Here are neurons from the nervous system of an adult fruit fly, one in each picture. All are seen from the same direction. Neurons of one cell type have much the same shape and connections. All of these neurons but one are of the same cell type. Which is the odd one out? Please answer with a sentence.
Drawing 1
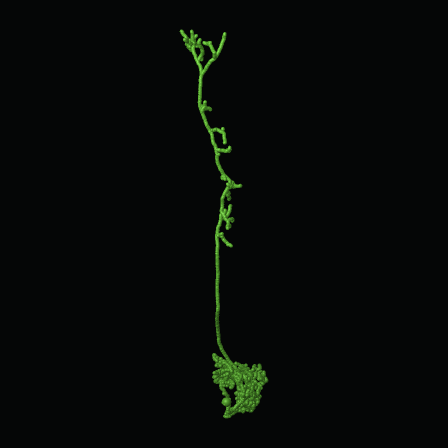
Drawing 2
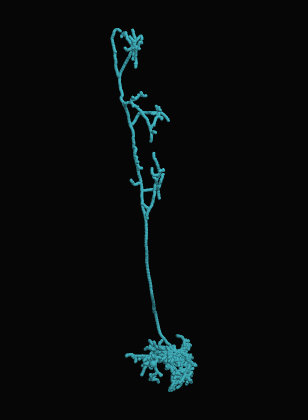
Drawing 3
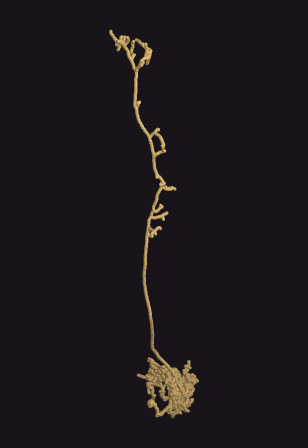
Drawing 2 shows a neuron of another cell type.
